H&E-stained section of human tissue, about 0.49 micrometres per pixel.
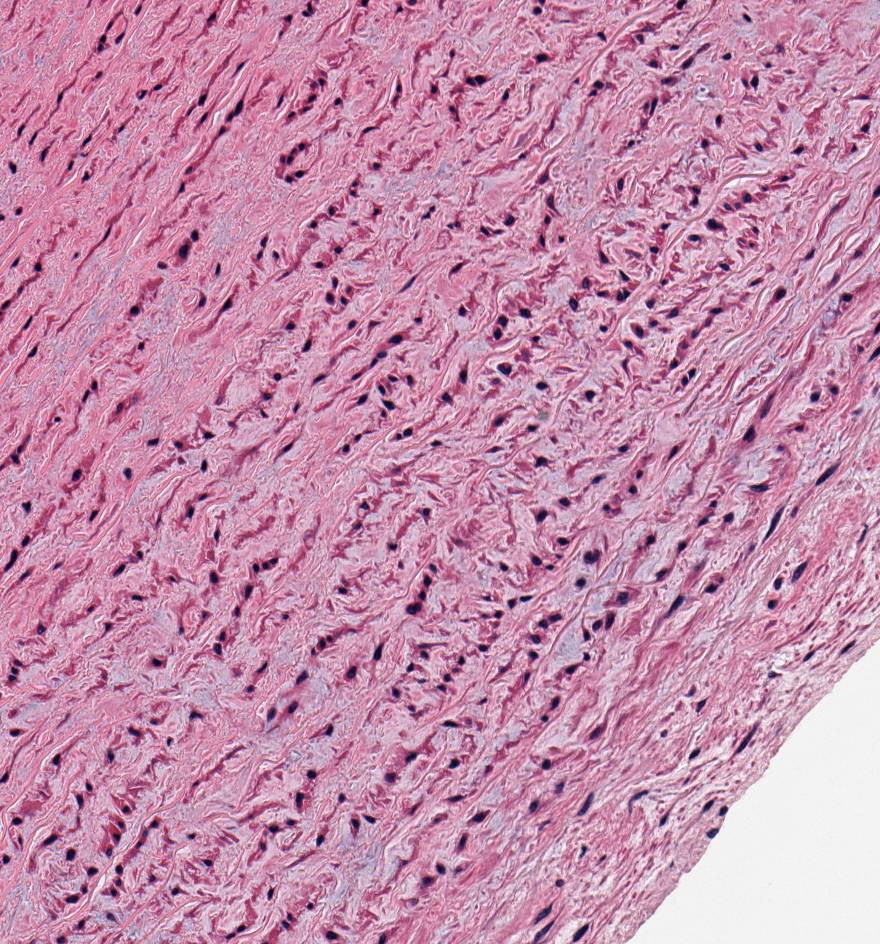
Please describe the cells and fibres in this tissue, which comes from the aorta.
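Fibrous connective tissue fills the whole field, and no epithelium is present in it. Small, dark nuclei, spindle-shaped to wavy, are scattered evenly throughout. The cytoplasm of these cells cannot be distinguished from the pink fibres around them. No distinct blood vessels are seen.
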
